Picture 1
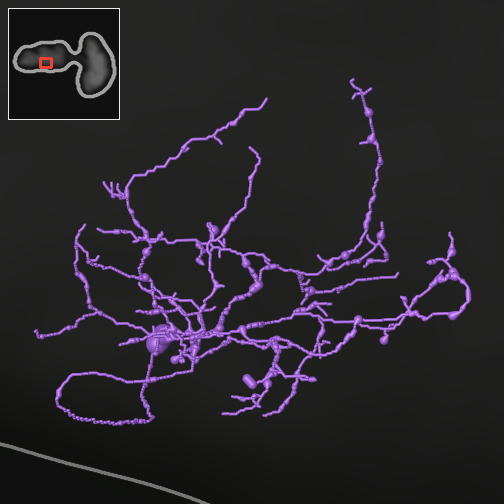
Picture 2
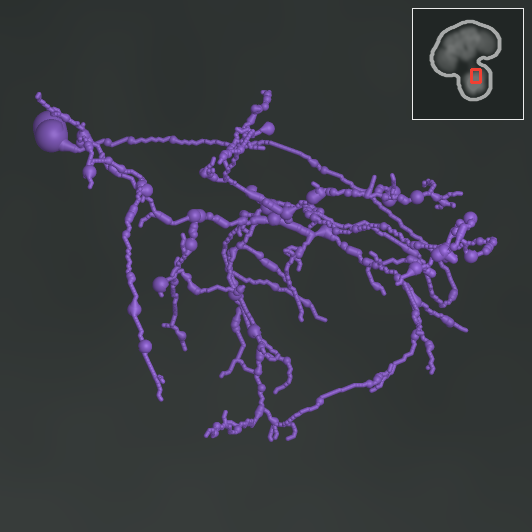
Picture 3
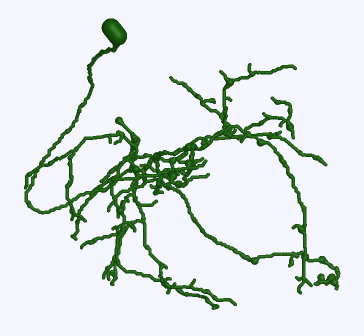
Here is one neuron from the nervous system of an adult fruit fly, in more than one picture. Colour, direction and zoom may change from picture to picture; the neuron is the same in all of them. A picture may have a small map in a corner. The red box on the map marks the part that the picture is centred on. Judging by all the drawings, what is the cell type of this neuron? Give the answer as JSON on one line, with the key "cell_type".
{"cell_type": "IN11B023"}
